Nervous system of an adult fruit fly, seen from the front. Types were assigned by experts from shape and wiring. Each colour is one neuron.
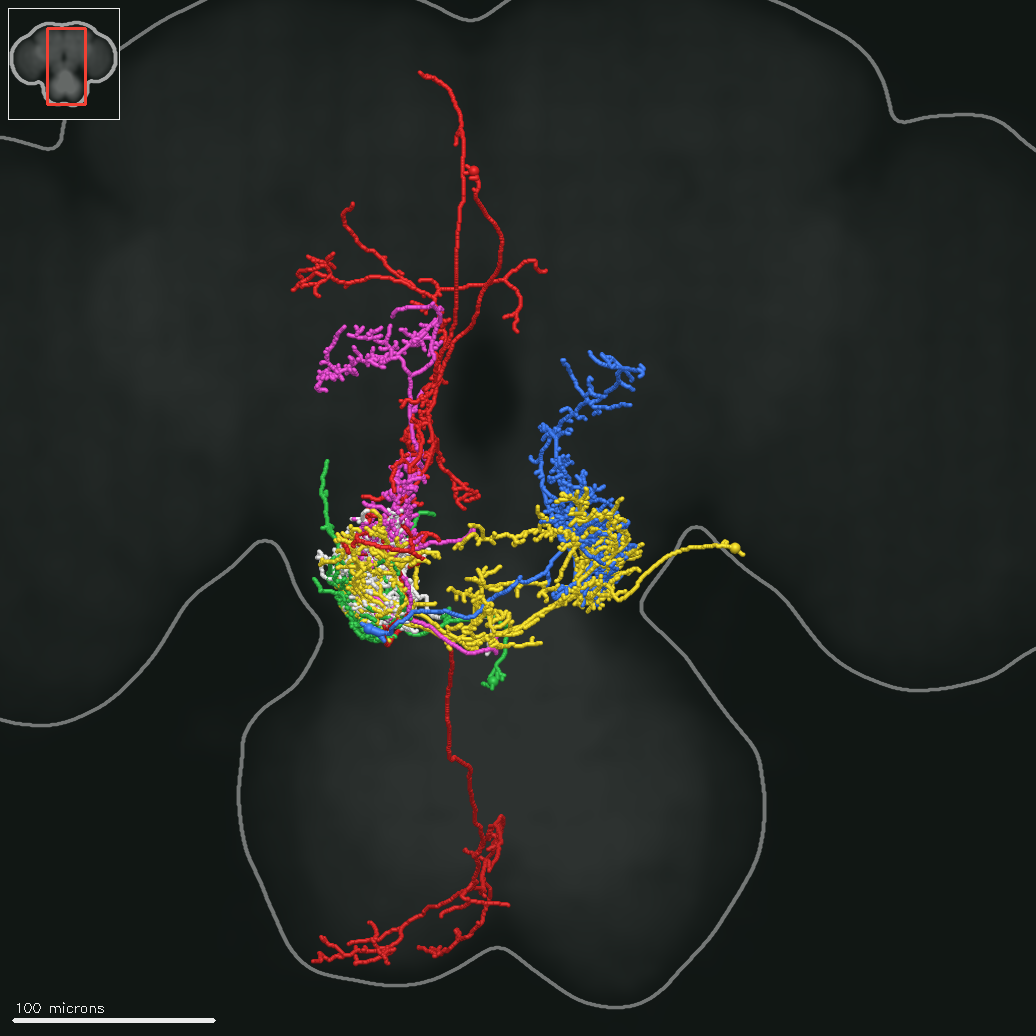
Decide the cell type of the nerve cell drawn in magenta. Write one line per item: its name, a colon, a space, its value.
cell type: GNG569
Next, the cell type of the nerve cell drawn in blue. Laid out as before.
cell type: GNG521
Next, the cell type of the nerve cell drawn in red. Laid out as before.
cell type: DNde007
